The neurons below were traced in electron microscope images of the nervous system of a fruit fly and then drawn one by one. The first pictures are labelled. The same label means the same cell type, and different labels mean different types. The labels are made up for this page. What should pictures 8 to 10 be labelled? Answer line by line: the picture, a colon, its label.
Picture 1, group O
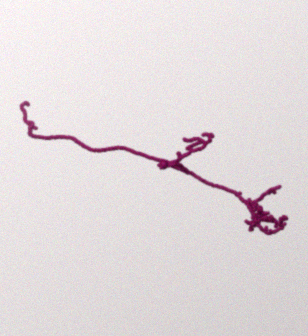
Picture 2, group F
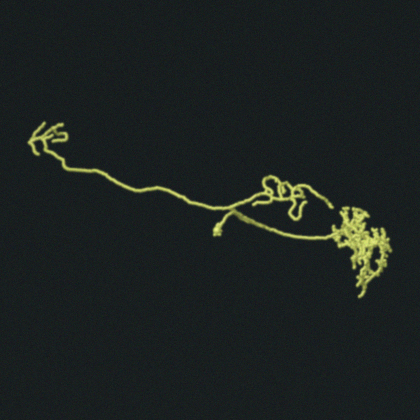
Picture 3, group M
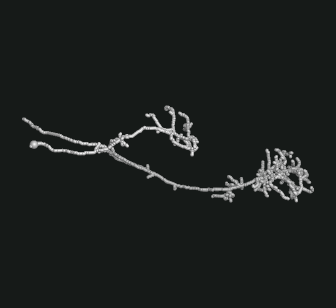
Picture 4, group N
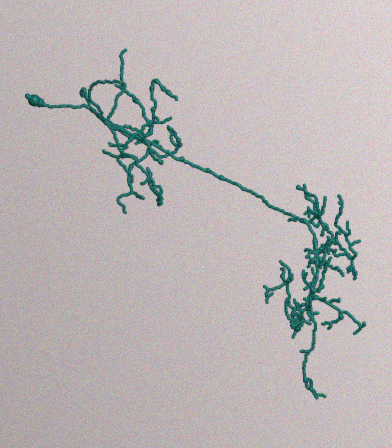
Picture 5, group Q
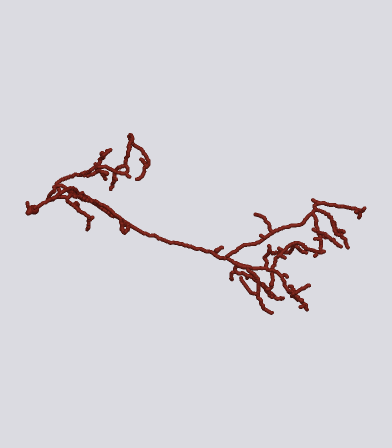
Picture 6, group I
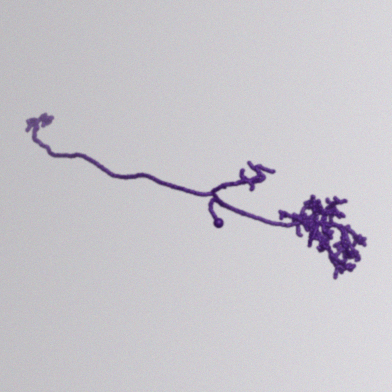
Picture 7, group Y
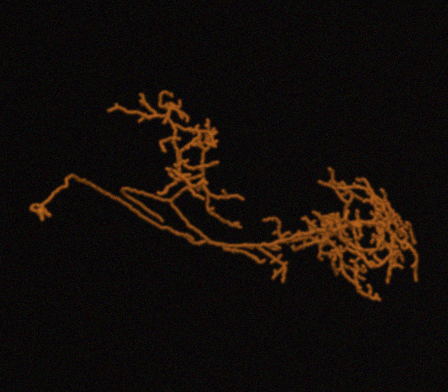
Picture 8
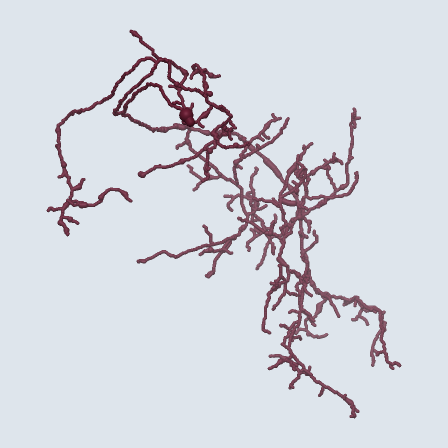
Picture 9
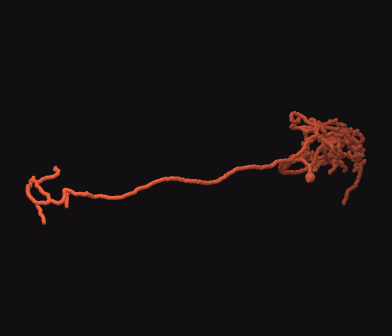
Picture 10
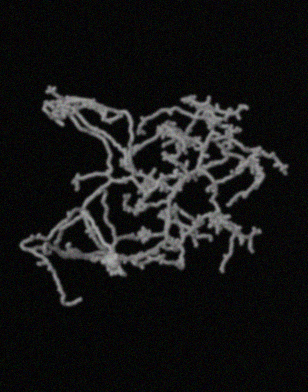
8: group N
9: group F
10: group Y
